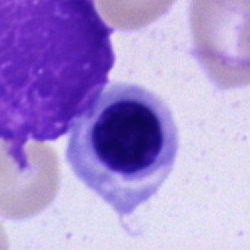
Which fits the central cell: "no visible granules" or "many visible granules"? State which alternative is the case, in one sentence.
There is no granule to be seen in the cytoplasm of this cell.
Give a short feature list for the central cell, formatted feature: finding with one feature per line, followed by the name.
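Outline: rounded above, tapering to a point at the bottom, like a teardrop
Tail: one small tail of cytoplasm projecting downward from the bottom
Chromatin: dense and very dark purple throughout the nucleus
Cytoplasm: pale greyish blue, a wider band below the nucleus than above
Name: erythroblast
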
